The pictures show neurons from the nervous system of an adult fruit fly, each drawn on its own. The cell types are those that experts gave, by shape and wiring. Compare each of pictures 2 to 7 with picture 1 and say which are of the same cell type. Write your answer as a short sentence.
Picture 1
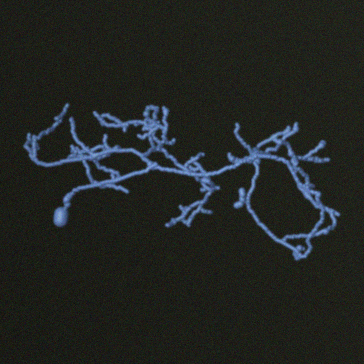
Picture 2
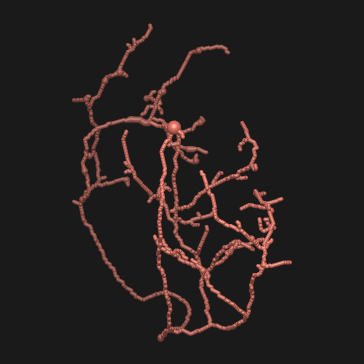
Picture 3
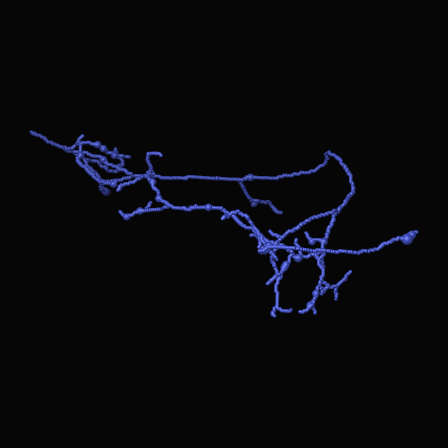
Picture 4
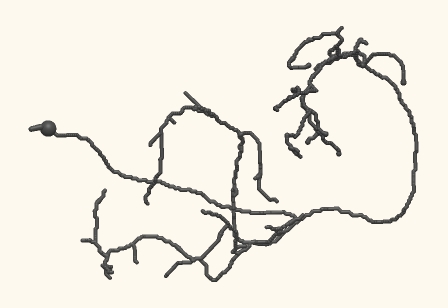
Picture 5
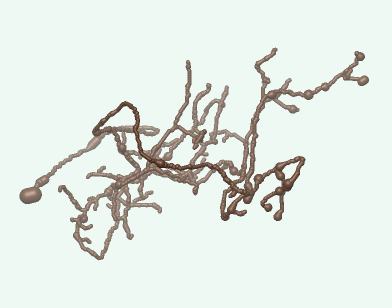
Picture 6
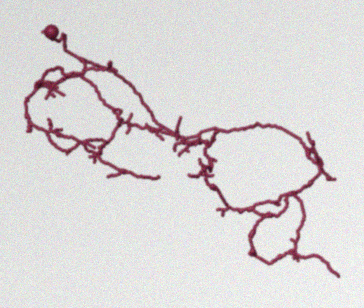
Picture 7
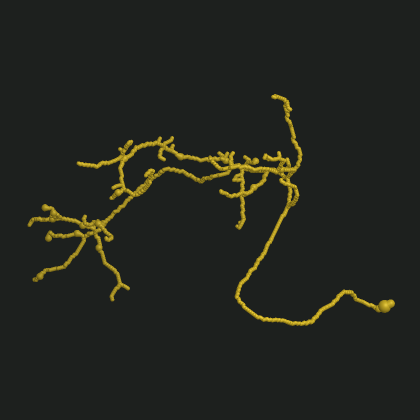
Picture 2, picture 4 and picture 6 are of the same cell type.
